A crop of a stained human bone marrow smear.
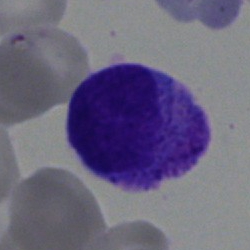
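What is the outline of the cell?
Roughly round, with a slightly bumpy edge on the right side.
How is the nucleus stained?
Dense, dark blue-purple.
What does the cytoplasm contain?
Fine purple granules, and no visible vacuoles.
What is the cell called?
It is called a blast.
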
